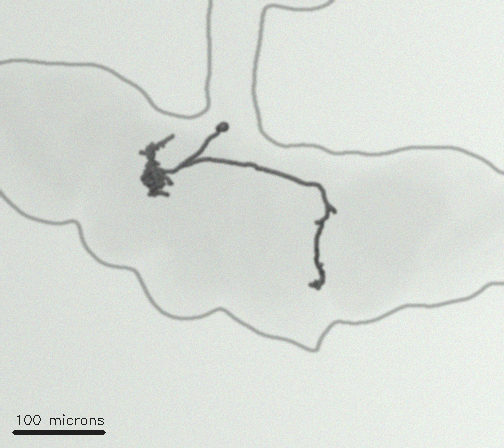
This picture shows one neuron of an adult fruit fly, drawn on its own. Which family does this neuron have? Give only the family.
hemilineage DM4_ventral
